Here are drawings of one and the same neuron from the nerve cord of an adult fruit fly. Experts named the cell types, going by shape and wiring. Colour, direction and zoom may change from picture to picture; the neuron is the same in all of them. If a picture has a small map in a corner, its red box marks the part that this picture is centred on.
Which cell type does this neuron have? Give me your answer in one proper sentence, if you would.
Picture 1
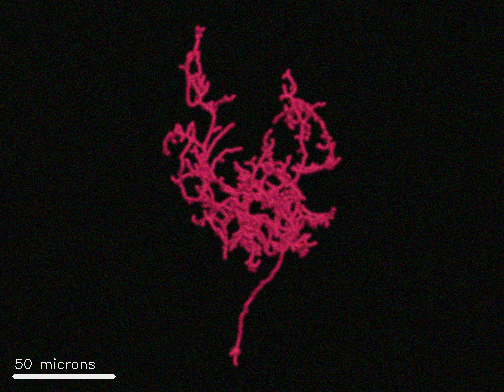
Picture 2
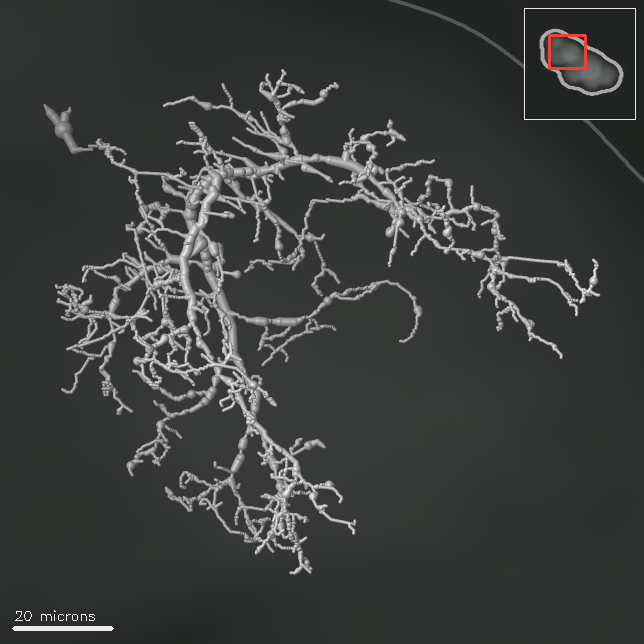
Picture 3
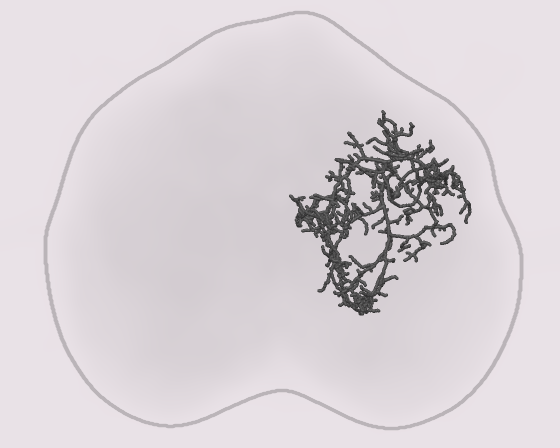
Typed by cell type, the neuron is IN20A.22A007.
